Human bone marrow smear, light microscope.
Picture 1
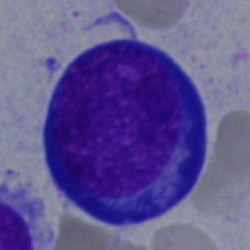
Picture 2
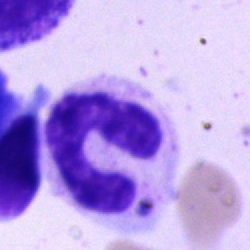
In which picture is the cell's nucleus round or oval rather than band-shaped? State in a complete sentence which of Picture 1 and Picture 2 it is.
Compact and round or oval is the nucleus of the cell in picture 1.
